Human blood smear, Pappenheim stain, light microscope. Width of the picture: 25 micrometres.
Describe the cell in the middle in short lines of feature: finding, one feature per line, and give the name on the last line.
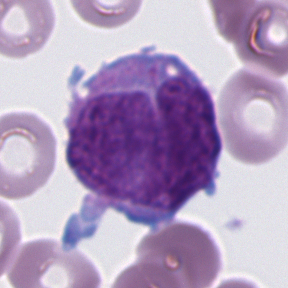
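Shape: angular and irregular rather than smoothly round
Nuclear cleft: deep and vertical, running down from the upper edge of the nucleus
Nuclear size: about 13 micrometres across
Cytoplasmic tail: ragged and pale blue, trailing from the lower left
Clear spot: one small spot in the cytoplasm near the top
Identity: atypical promyelocyte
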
